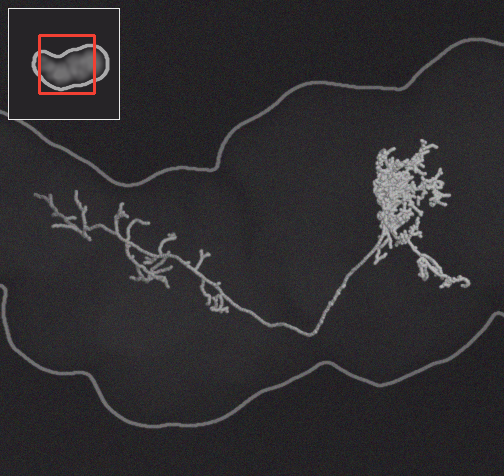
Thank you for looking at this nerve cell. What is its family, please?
DNpe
